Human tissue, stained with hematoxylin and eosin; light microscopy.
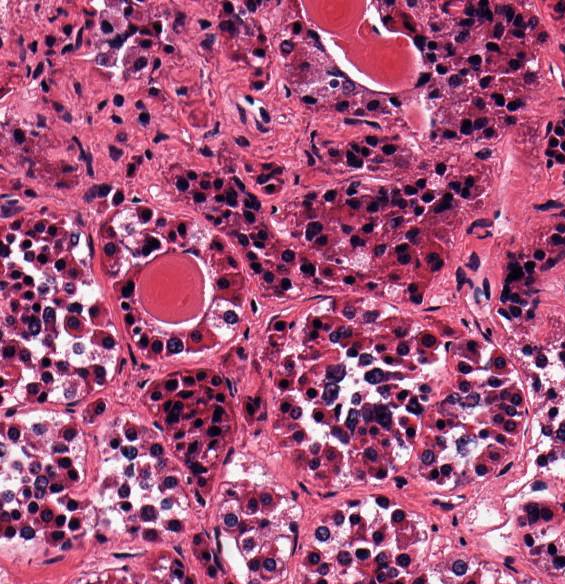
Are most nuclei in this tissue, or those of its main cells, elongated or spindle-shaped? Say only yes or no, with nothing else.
No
